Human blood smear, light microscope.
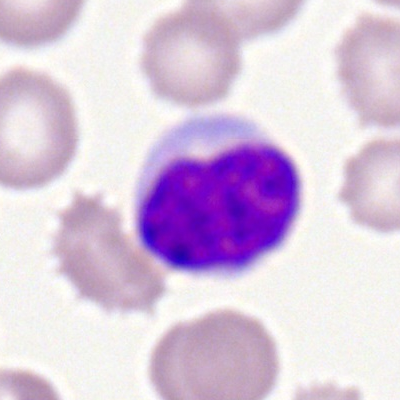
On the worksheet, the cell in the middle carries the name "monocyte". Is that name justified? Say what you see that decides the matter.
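Not a monocyte: lymphocyte. For lymphocyte: dark purple, coarsely clumped chromatin and pale blue cytoplasm.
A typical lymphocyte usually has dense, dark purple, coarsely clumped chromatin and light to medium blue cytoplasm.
Against monocyte: no granules in the cytoplasm.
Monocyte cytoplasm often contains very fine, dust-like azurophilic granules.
Also seen: round, smooth outline; no vacuoles; a red cell with a spiky, crenated edge against the lower left.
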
